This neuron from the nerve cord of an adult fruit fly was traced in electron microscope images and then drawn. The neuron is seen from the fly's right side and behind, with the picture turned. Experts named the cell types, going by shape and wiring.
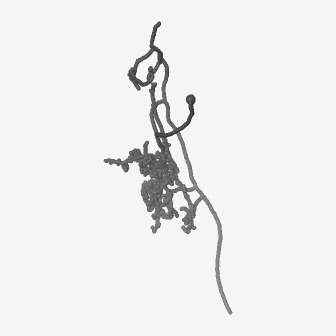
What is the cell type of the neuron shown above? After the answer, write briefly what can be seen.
Its cell type is AN19B032. This is an ascending neuron. In this view it is taller than it is wide.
